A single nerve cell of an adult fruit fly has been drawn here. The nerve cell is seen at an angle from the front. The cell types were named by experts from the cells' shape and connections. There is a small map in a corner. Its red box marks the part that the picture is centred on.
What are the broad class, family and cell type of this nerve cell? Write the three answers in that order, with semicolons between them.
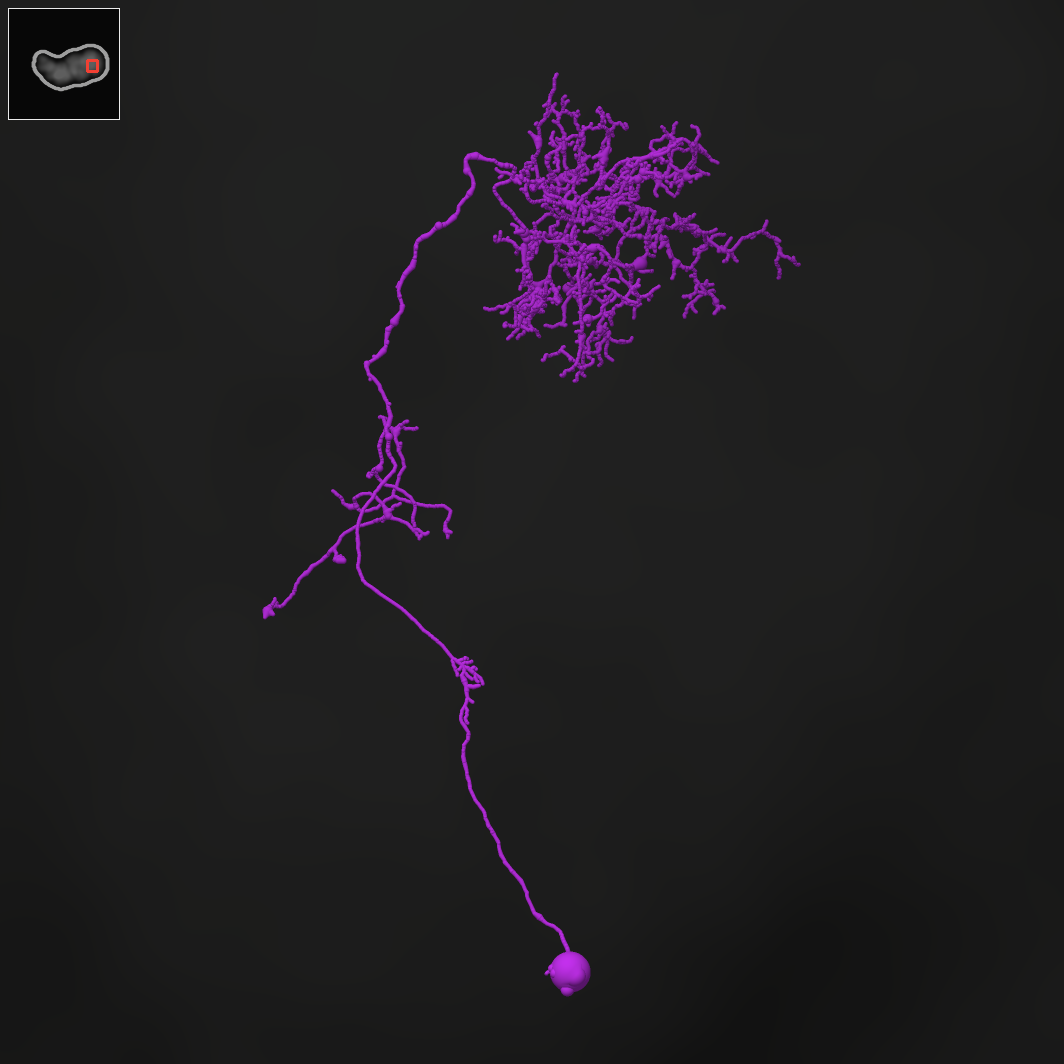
optic-lobe intrinsic neuron; Li; Li23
